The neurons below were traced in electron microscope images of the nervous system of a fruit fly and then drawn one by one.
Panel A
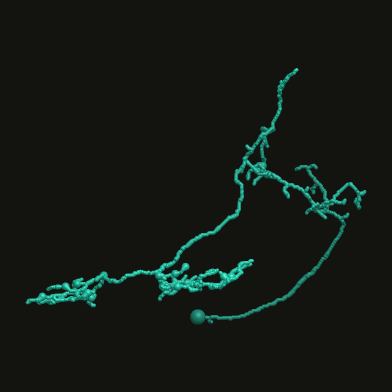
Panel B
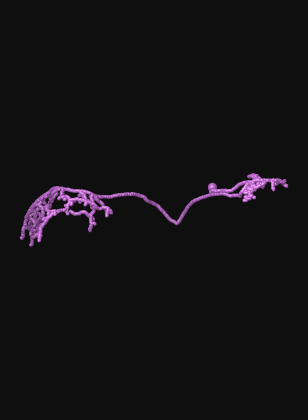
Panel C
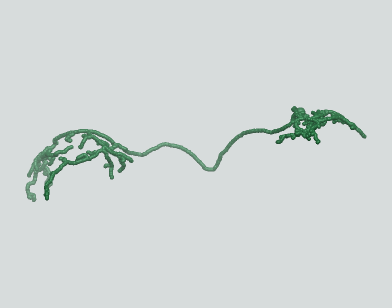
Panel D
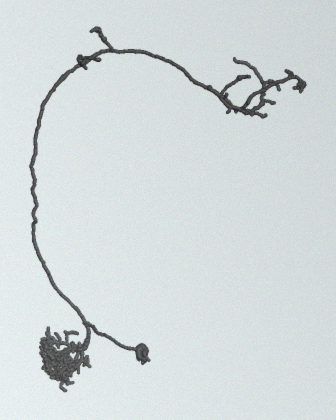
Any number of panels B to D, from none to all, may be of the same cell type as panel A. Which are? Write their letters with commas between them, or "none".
none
